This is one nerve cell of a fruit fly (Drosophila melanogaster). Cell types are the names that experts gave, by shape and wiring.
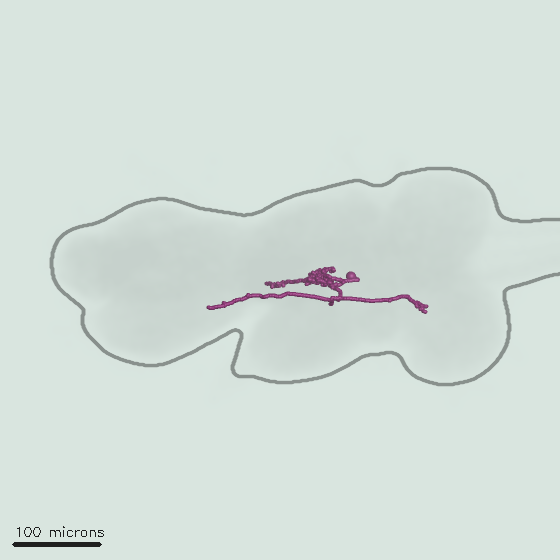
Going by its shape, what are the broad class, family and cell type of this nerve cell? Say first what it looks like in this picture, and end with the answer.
It lies in the nerve cord. Its cell body lies in the middle of the picture. By the scale bar it is about 250 microns wide in this view. Its broad class is nerve-cord intrinsic neuron. The family is hemilineage 10B. The cell type is IN10B042.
